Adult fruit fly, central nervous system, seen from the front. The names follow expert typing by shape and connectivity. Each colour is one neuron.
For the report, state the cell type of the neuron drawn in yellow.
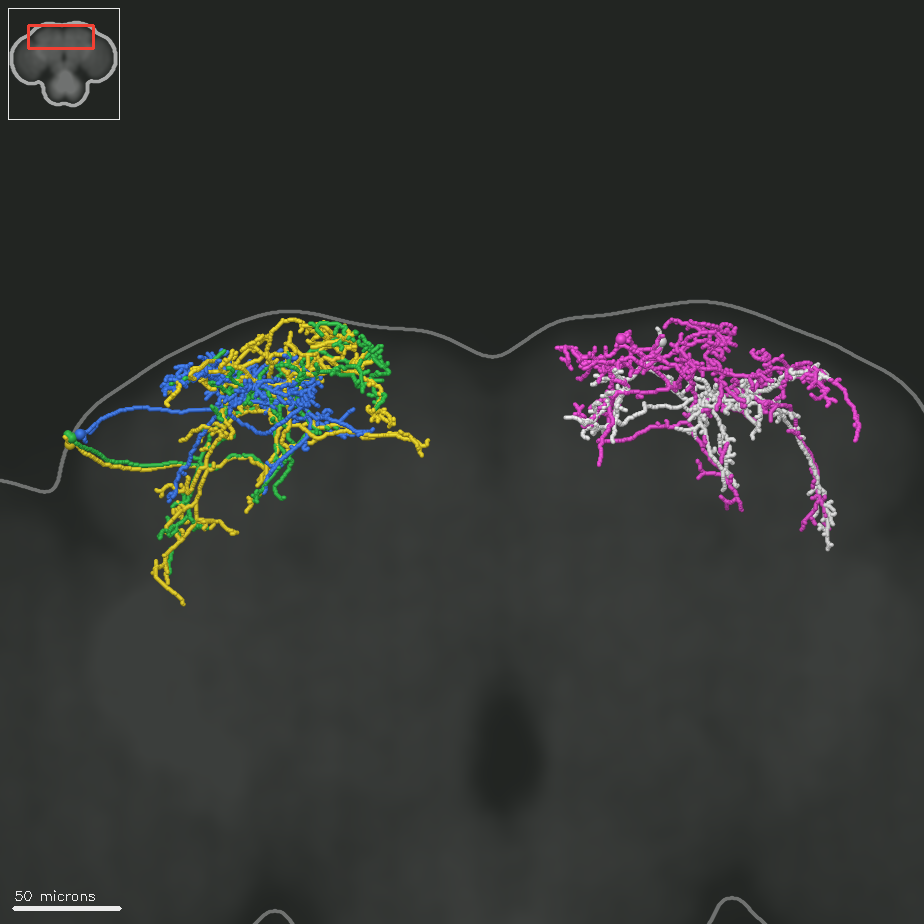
SLP359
